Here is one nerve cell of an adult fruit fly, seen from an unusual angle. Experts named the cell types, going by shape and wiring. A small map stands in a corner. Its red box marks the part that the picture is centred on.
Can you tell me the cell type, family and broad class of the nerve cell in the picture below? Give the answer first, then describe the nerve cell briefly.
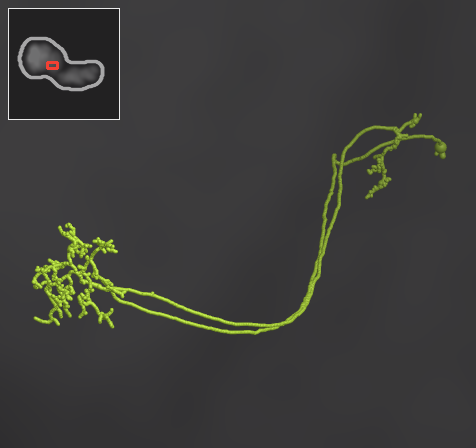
The cell type is T4c. The family is T. Its broad class is optic-lobe intrinsic neuron. As drawn here it is wider than it is tall.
